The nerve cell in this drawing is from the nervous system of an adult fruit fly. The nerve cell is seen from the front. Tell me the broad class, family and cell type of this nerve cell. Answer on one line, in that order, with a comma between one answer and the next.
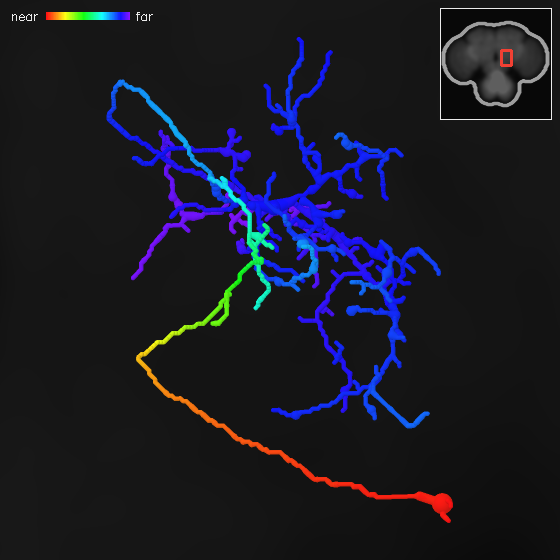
central-brain intrinsic neuron, hemilineage LALv1_ventral, PS074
